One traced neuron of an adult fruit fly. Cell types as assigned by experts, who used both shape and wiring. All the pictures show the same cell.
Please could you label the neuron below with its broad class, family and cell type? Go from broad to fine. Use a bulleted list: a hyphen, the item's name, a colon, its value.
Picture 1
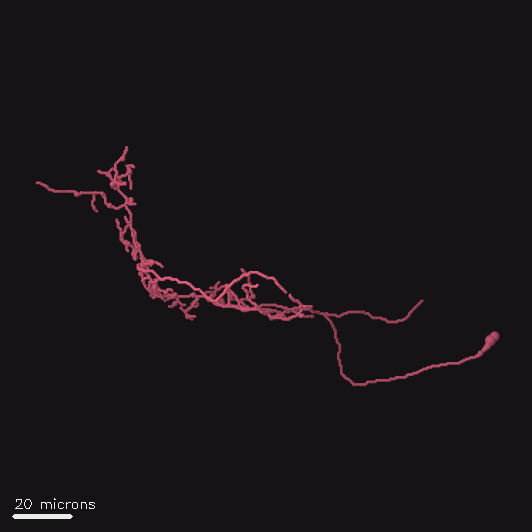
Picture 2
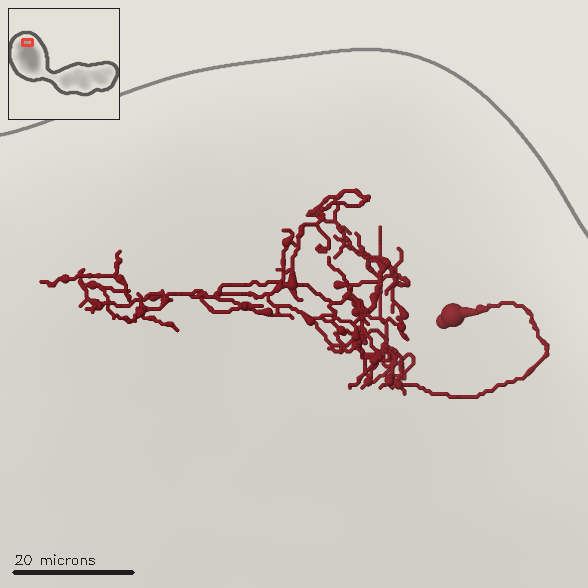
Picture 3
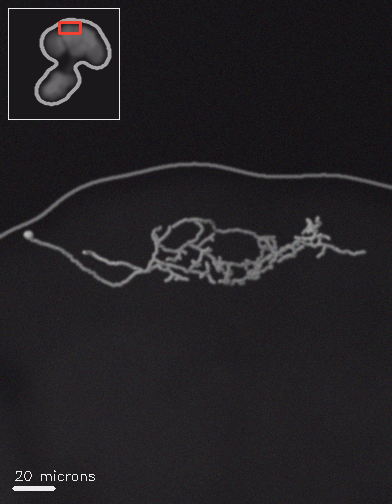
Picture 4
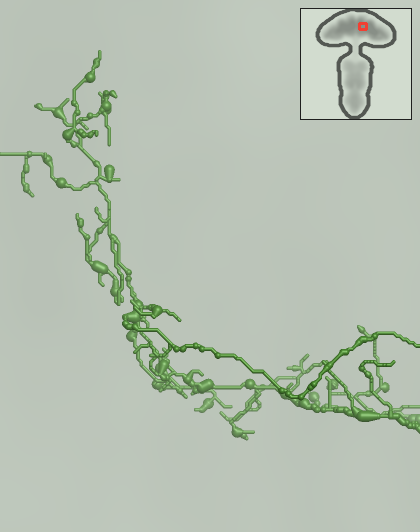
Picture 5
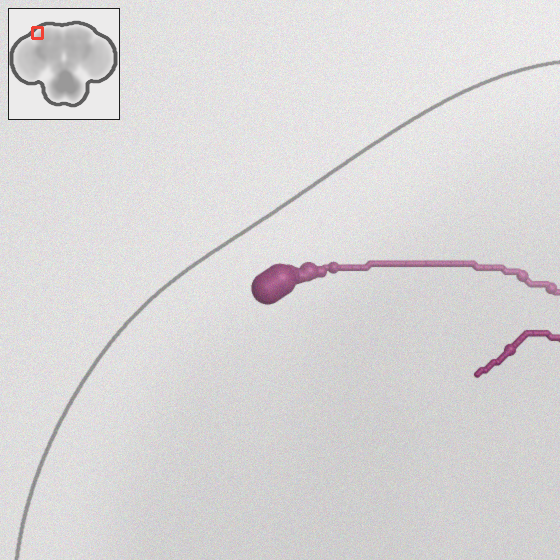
- broad class: central-brain intrinsic neuron
- family: hemilineage SLPpl1
- cell type: SMP215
